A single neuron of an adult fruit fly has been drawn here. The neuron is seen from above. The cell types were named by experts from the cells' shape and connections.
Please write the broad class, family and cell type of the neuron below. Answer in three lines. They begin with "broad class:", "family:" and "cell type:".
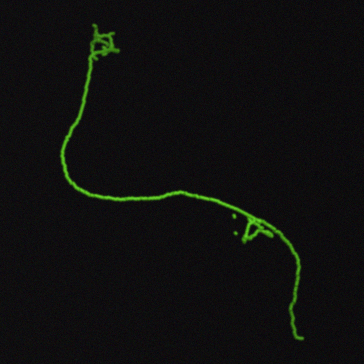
broad class: sensory neuron entering the brain
family: class olfactory
cell type: ORN_DA2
